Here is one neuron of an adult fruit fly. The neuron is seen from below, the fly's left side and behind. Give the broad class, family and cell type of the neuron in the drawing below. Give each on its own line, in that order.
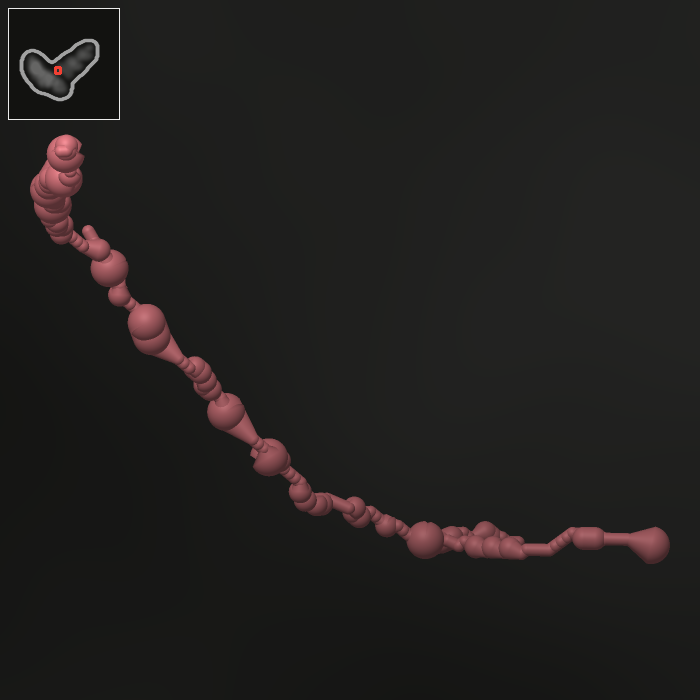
sensory neuron entering the nerve cord
class mechanosensory tactile
SNta41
